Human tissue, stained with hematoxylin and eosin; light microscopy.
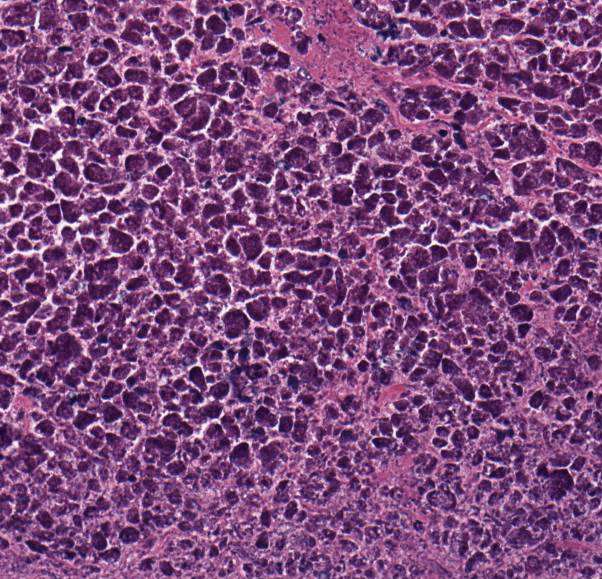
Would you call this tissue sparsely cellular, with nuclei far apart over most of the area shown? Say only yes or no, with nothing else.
No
